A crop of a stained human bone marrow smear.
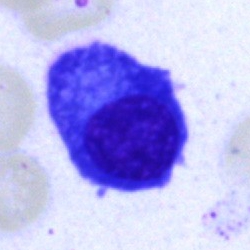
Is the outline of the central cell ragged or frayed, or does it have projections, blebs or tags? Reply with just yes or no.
Yes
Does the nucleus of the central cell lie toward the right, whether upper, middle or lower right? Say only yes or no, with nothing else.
Yes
